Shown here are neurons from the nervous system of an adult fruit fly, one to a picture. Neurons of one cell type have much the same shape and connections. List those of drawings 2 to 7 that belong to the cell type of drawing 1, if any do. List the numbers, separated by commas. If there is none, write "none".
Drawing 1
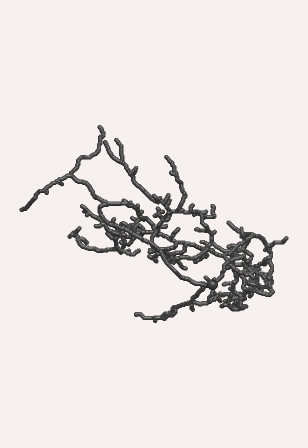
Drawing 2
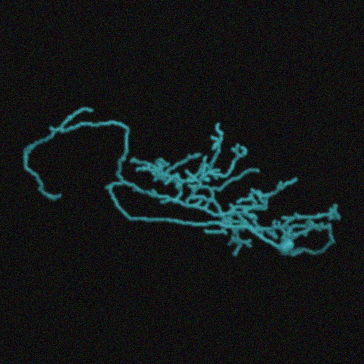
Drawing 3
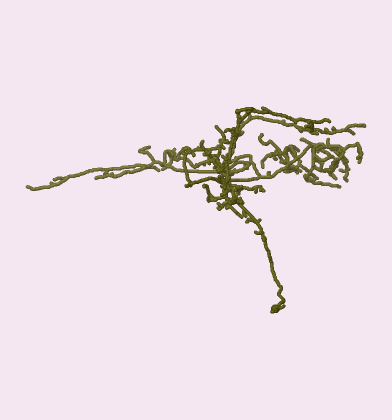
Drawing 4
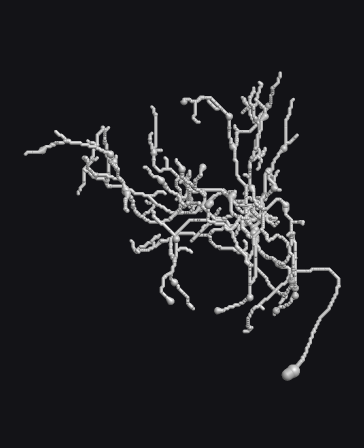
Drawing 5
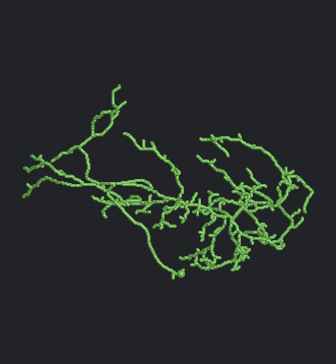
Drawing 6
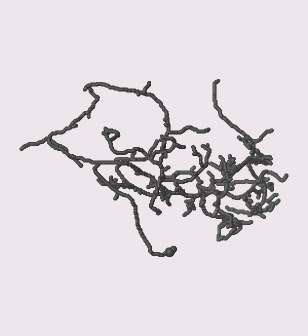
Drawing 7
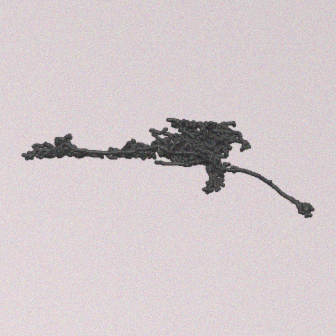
2, 5, 6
